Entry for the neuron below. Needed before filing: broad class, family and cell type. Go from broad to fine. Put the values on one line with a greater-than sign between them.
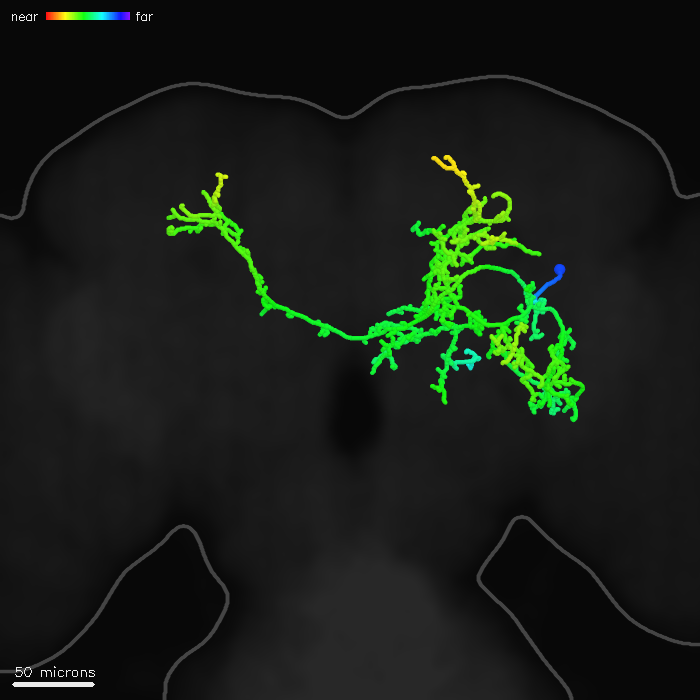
central-brain intrinsic neuron > hemilineage DL2_ventral > AVLP713m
